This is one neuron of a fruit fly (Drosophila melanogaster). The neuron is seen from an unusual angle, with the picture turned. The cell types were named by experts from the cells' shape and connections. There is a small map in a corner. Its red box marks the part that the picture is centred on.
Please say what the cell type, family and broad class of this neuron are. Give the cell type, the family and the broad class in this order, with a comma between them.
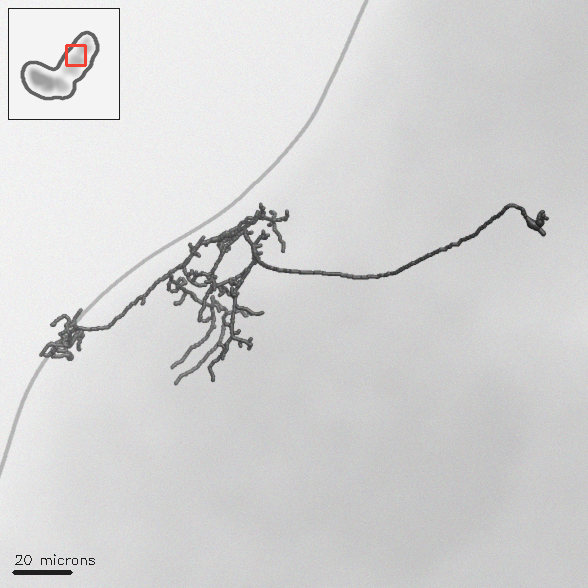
IN03B072, hemilineage 03B, nerve-cord intrinsic neuron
